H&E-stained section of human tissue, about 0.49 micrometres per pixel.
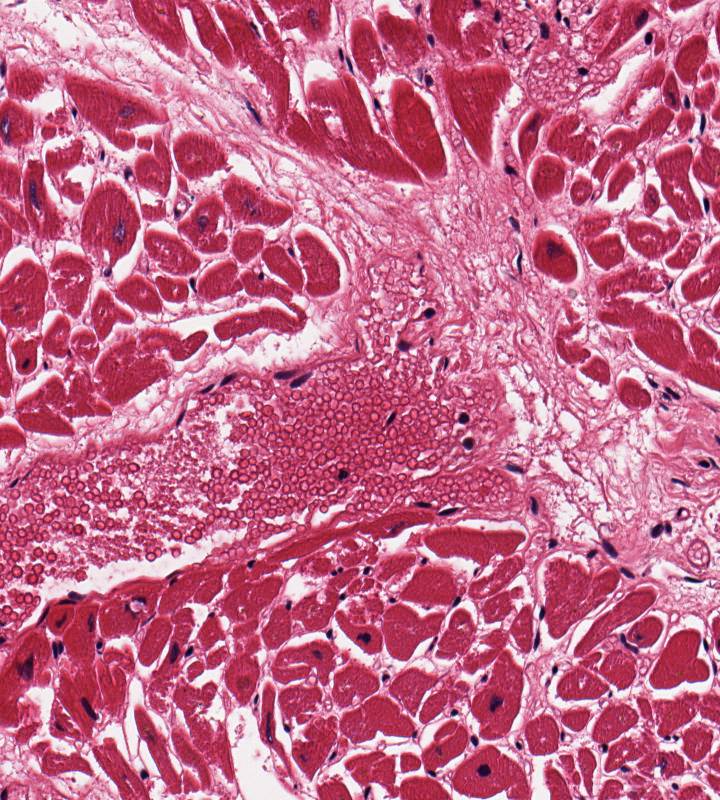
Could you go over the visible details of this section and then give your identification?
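Mostly I see bundles of deeply eosinophilic muscle fibres, in the upper and lower parts. They're cut in varying planes, so many show as rounded or irregular cross-sections rather than long parallel strands. Several cross-cut fibres have one central nucleus. Small dark elongated interstitial nuclei lie in narrow spaces between fibres. Left ventricle of the heart, then.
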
